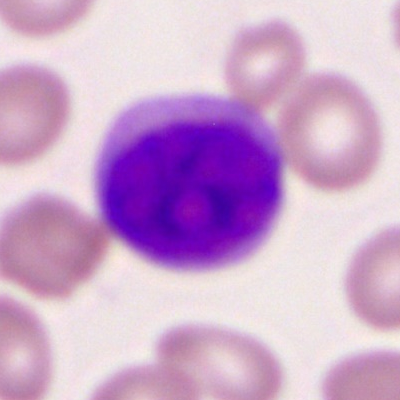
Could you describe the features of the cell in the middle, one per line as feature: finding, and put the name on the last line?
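Nucleus: paler round nucleolus-like areas within it
Outline: smooth, roughly round
Cytoplasm: thin pale bluish-purple rim, widest along the top
Identification: myeloblast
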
